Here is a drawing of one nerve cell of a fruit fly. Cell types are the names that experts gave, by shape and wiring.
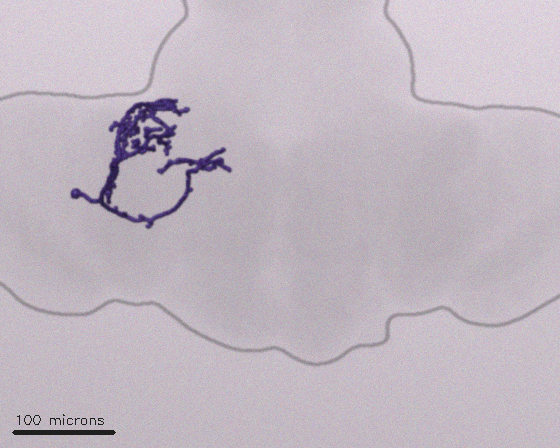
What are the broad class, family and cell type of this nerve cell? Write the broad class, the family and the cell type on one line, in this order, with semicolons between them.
central-brain intrinsic neuron; hemilineage SLPav1_medial; PLP064_a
